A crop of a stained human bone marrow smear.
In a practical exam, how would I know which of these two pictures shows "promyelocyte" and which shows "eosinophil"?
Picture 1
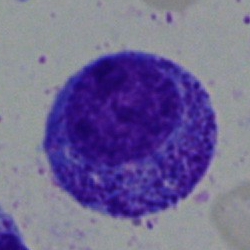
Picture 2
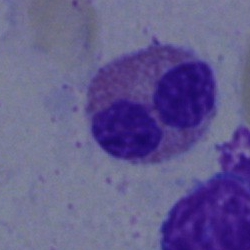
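Start with the names: picture 1 shows a promyelocyte, and picture 2 shows an eosinophil. In the promyelocyte, notice how the cytoplasm stains a deep blue-purple, with a few small pale clear spots in its lower part. The eosinophil, for its part, has no vacuoles in its cytoplasm. Its outline is round to slightly oval with a smooth edge, and its chromatin is dense and dark purple. The surroundings differ as well: many small purple specks are scattered over the background around the promyelocyte, while a larger, darkly stained cell lies at the lower right corner of the eosinophil picture without touching the eosinophil.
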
